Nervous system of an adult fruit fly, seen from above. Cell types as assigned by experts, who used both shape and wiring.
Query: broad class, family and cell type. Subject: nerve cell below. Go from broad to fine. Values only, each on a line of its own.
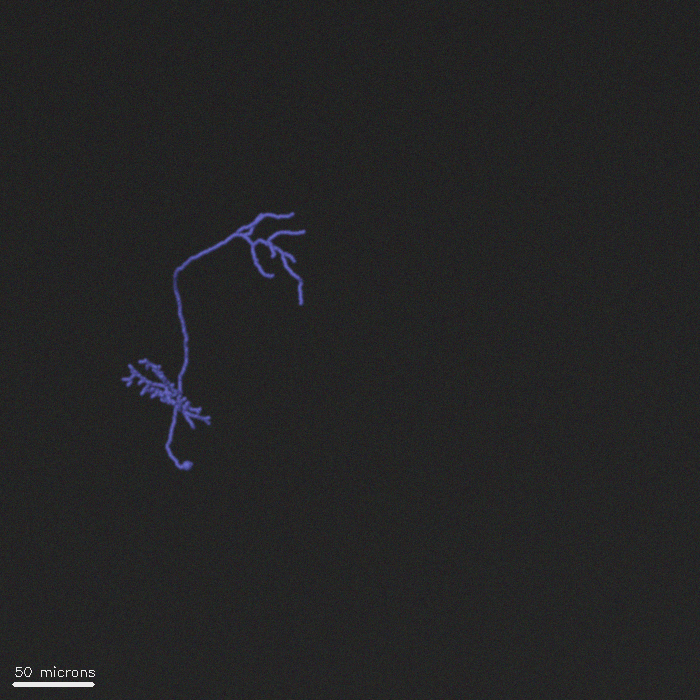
central-brain intrinsic neuron
hemilineage DL1_ventral
SMP578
